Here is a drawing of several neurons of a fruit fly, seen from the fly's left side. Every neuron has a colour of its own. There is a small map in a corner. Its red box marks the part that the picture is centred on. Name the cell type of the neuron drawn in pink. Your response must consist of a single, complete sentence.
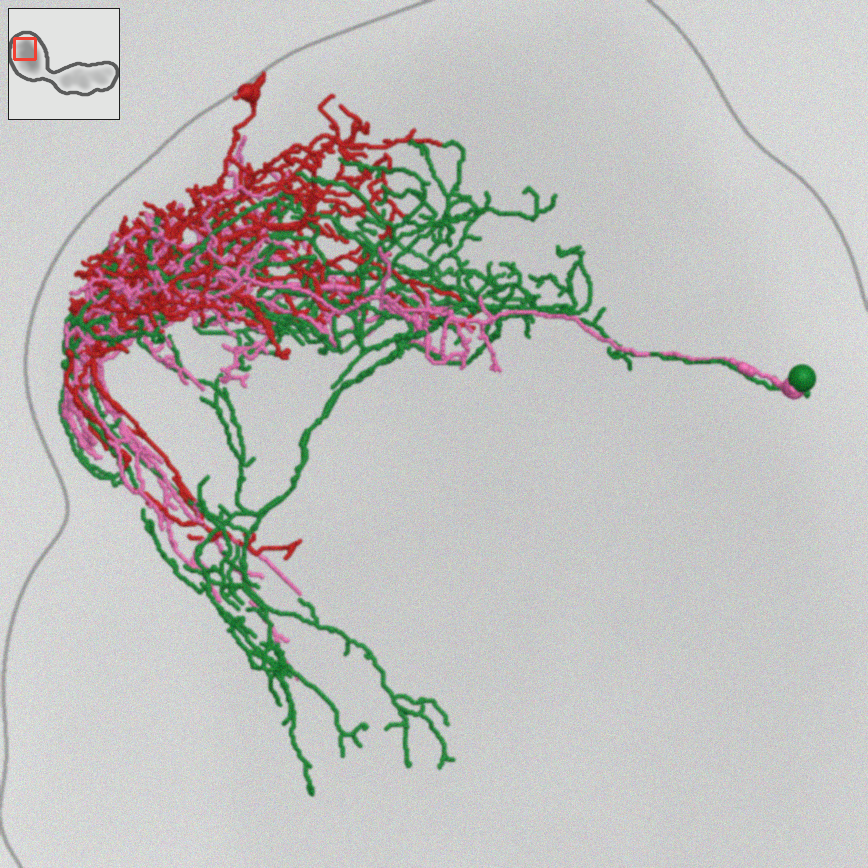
The cell type of the neuron here is SMP273.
